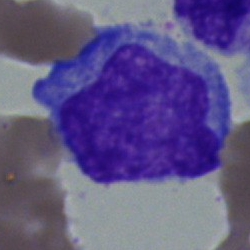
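Blast, the cell in the middle of this stained bone marrow smear. Its outline looks irregular to me, with a bulge of cytoplasm jutting out at the upper left. The nucleus seems large and angular in outline, and it fills most of the cell. Cytoplasm forms a rim mainly along the upper and left sides, while the nucleus reaches nearly to the lower edge. As far as I can tell, there are no granules in the cytoplasm.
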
